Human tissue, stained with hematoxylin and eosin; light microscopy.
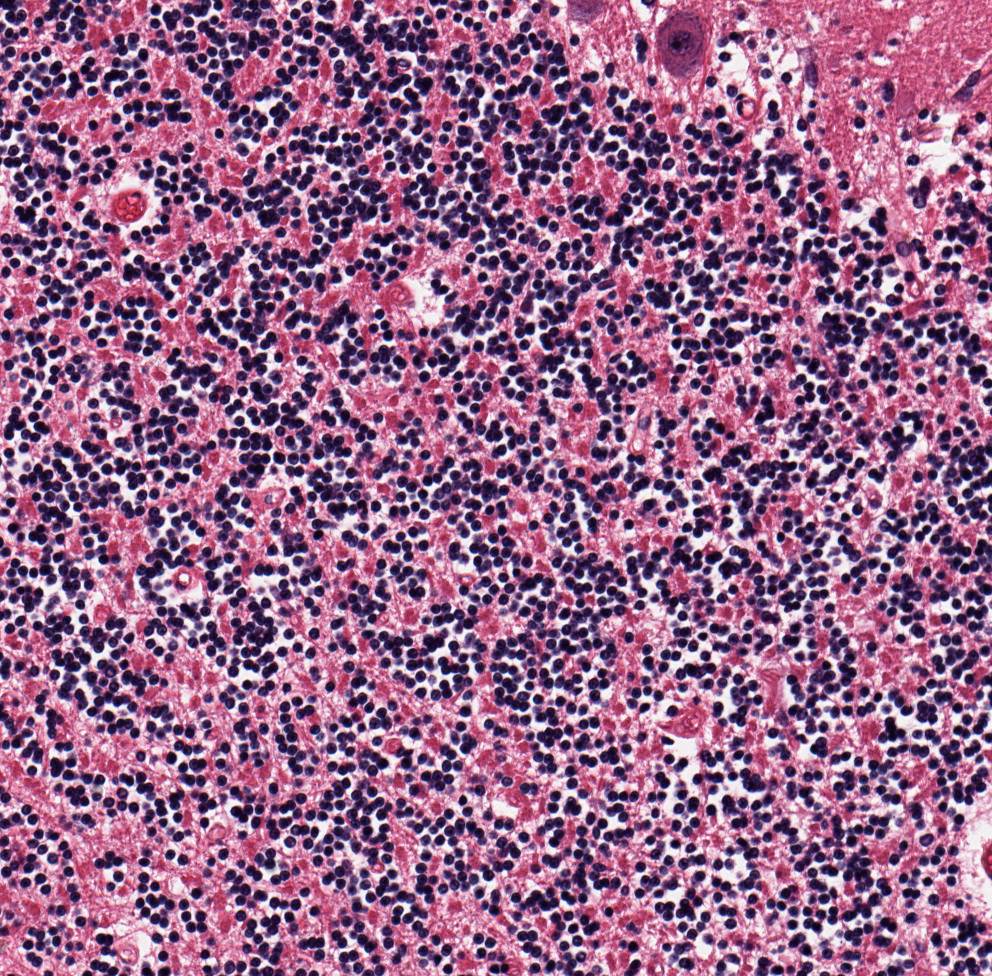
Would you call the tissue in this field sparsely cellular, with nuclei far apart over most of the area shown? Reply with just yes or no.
No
